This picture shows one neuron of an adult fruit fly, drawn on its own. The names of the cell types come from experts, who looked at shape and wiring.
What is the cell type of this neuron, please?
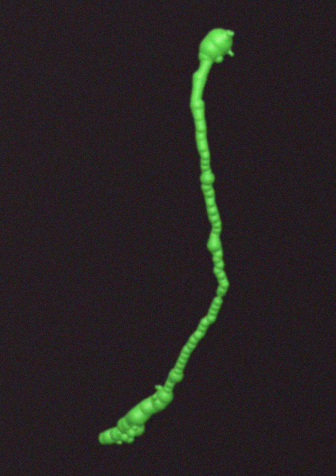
L2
